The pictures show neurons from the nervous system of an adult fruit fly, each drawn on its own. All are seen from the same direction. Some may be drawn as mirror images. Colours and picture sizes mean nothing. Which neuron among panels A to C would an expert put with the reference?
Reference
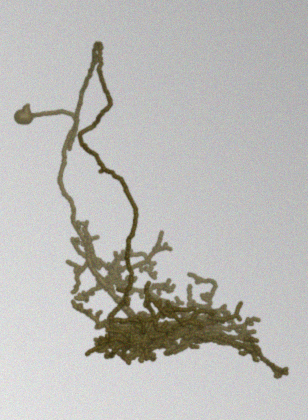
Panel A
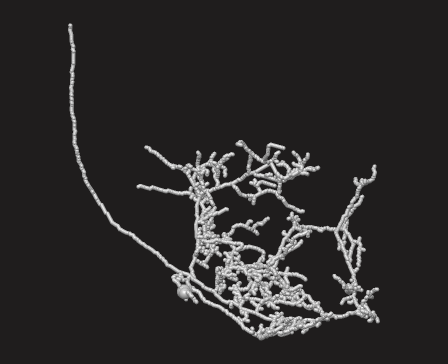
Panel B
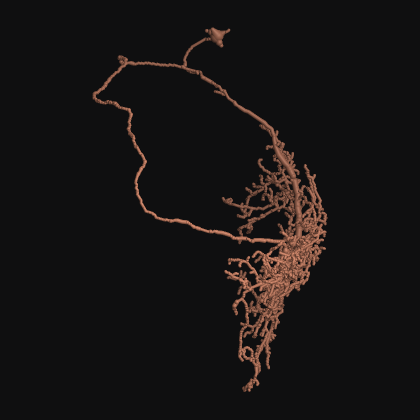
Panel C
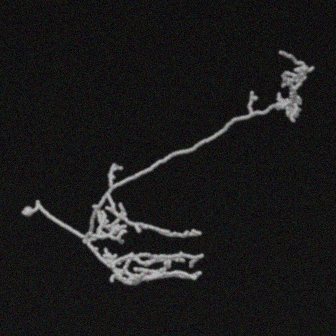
B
